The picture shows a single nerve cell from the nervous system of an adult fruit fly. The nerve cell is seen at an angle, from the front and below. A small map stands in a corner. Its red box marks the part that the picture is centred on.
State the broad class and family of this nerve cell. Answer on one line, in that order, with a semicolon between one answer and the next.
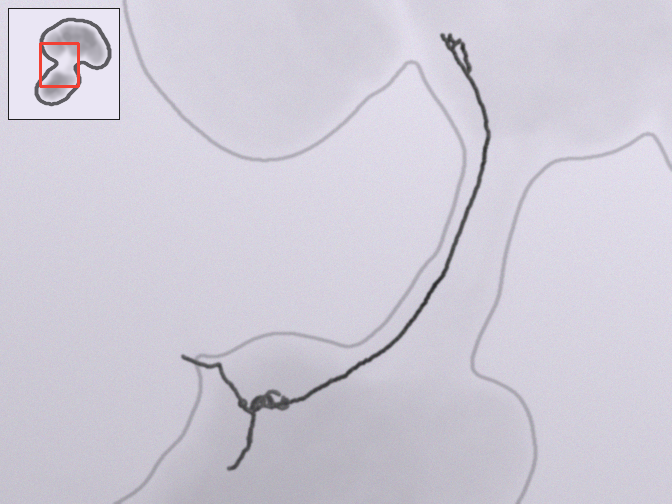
sensory neuron ascending to the brain; class mechanosensory proprioceptive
